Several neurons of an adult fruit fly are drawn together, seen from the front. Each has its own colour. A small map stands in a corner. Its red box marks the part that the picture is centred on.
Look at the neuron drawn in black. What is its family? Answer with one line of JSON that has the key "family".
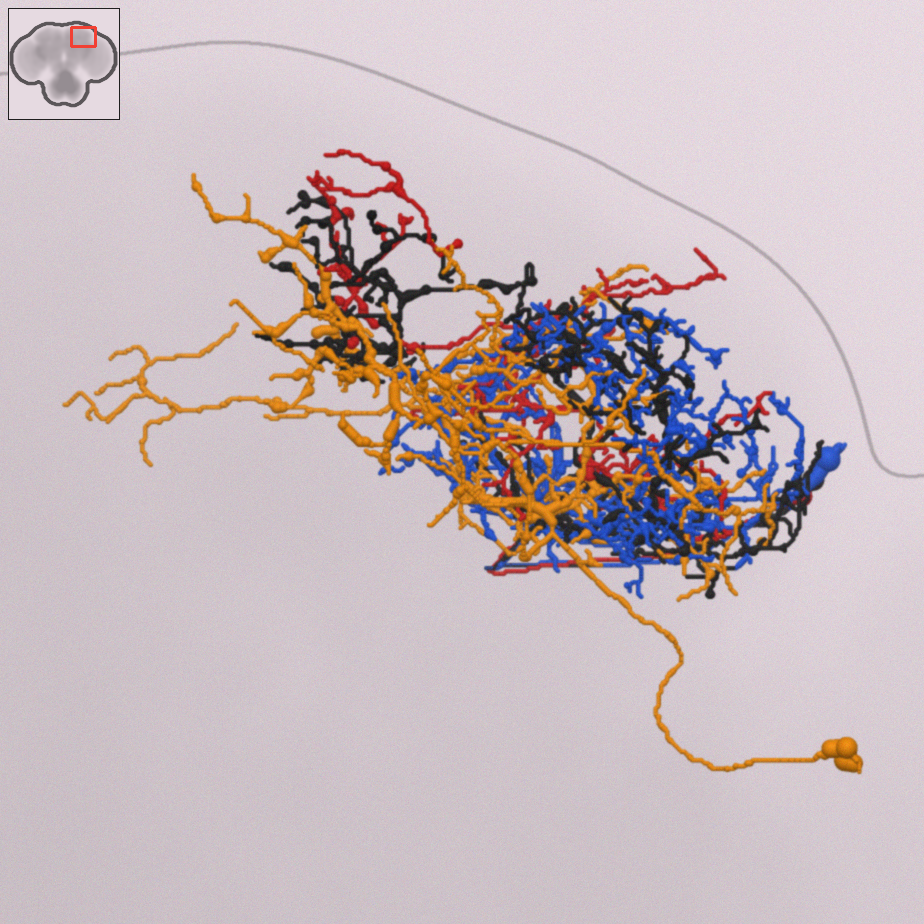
{"family": "hemilineage LHp1"}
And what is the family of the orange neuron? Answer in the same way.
{"family": "LHAV"}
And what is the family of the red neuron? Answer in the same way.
{"family": "hemilineage LHp1"}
